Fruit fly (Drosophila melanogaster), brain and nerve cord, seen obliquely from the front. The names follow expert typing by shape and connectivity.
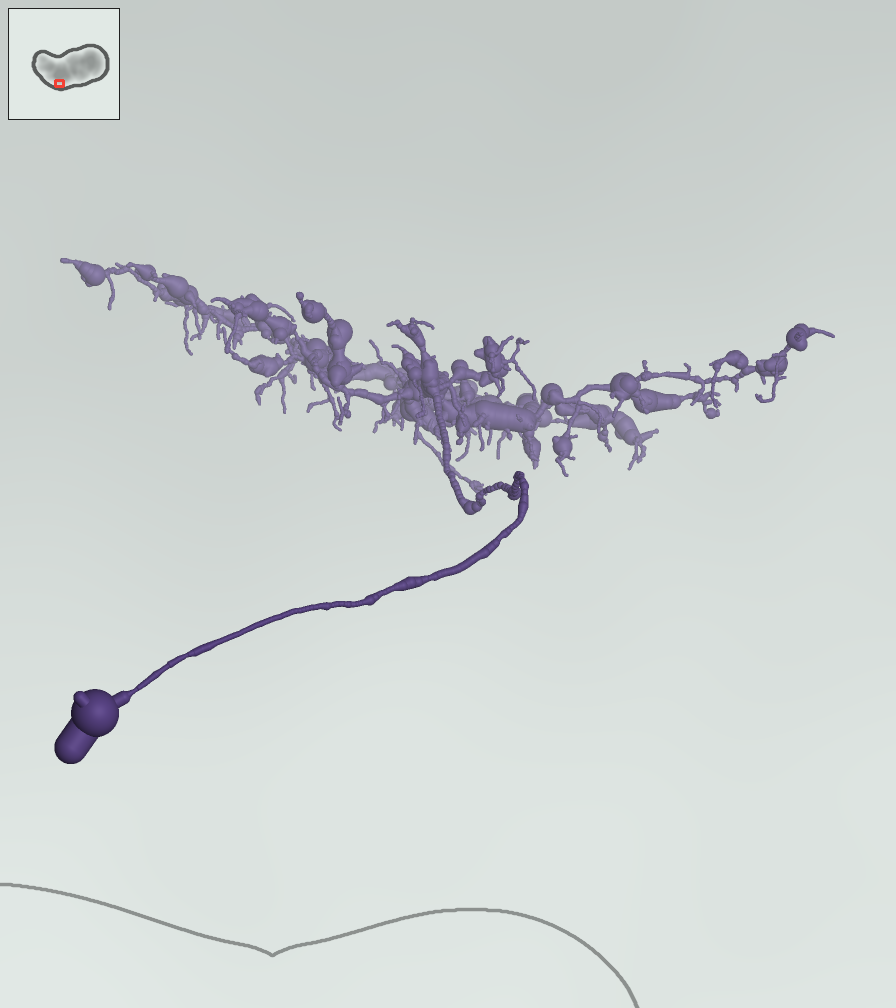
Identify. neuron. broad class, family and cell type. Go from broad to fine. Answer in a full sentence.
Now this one: An optic-lobe intrinsic neuron of the Dm family, type Dm15.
